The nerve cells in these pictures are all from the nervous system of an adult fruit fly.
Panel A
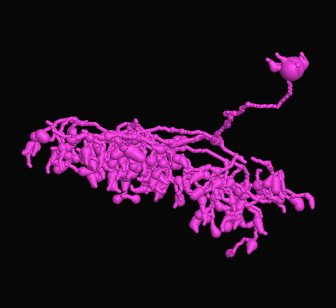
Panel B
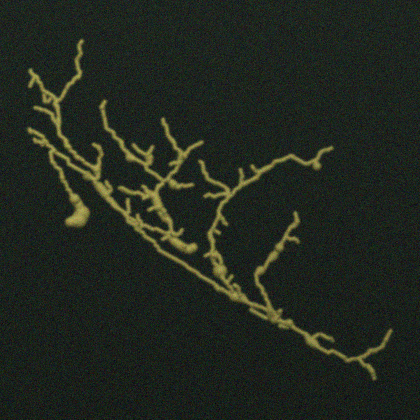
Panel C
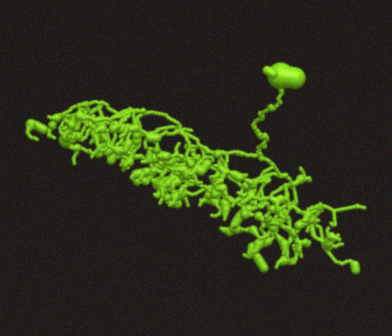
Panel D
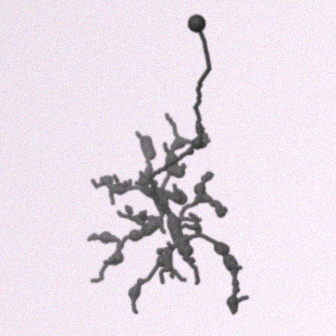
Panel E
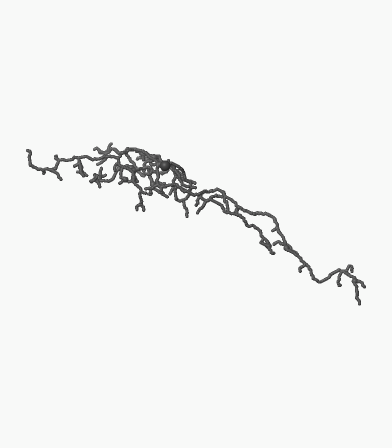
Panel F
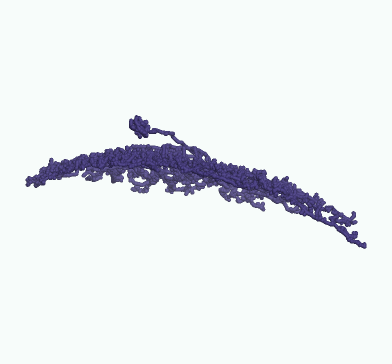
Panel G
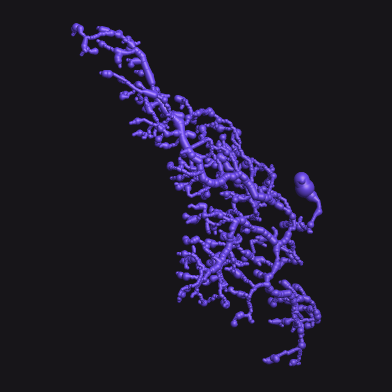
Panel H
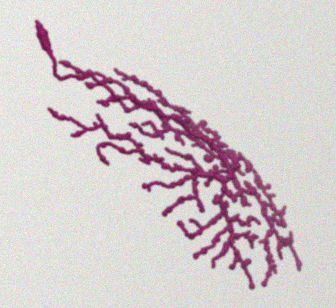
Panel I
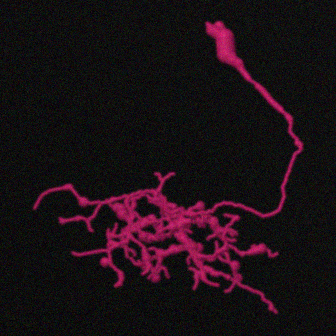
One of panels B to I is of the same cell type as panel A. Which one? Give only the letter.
C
